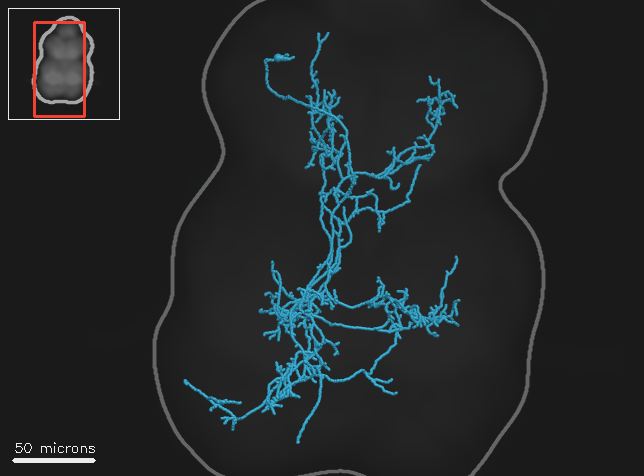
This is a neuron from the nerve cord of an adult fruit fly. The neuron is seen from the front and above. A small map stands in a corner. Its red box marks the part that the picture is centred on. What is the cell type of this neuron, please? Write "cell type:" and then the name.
cell type: AN17B007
